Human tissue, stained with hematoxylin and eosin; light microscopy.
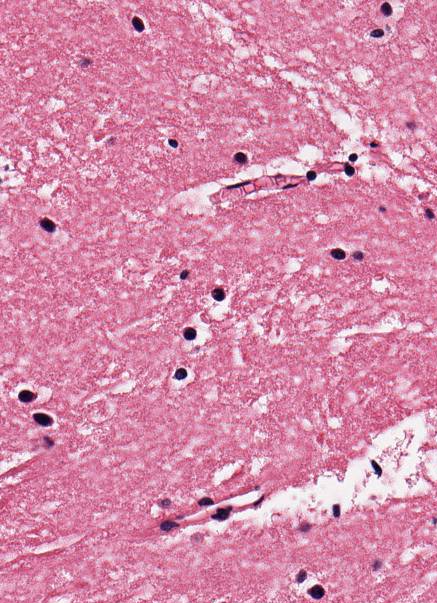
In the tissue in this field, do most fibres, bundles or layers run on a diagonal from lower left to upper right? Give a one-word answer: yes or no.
Yes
